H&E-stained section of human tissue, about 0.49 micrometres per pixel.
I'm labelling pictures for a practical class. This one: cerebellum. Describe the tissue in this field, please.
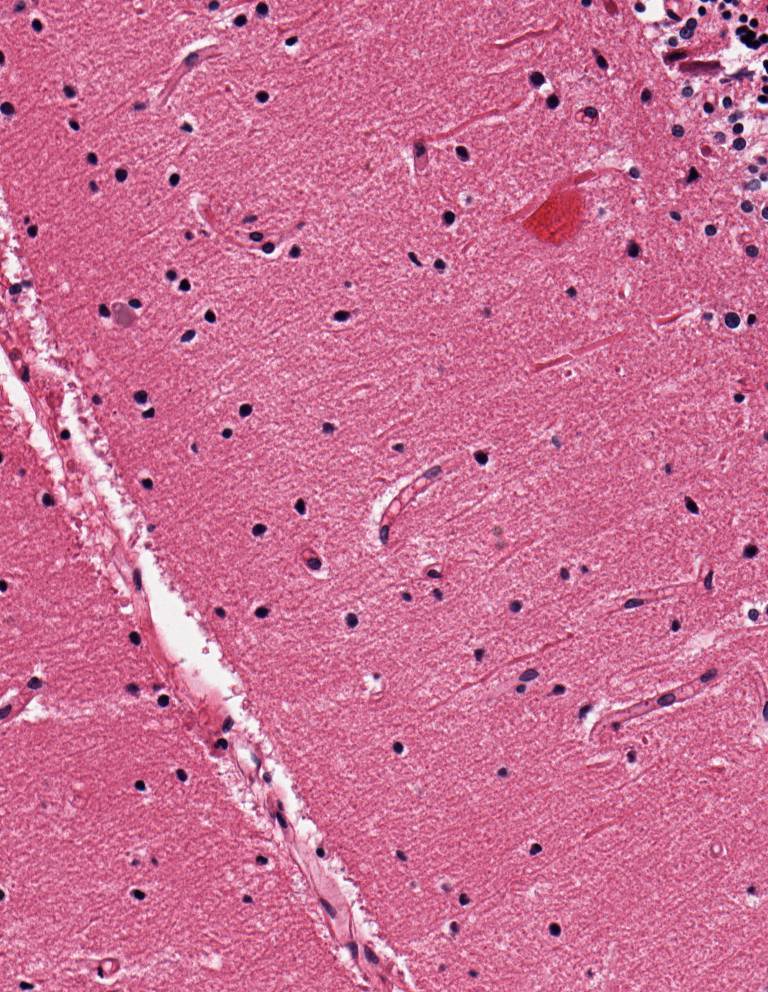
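A pink, finely fibrillary matrix occupies most of the field, with no epithelium or glands. Small, round, dark nuclei with little visible cytoplasm are scattered singly and fairly evenly. A single bright red, homogeneous, angular body lies in the upper right part. The upper right corner holds a looser area crowded with dark nuclei and debris.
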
